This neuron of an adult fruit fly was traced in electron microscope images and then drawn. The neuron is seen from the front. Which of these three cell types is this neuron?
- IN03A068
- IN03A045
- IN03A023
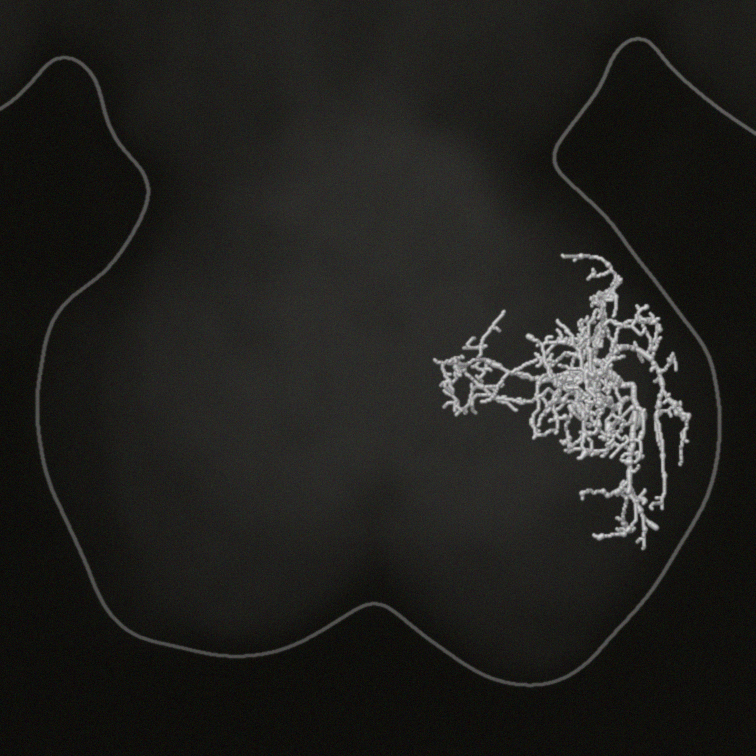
IN03A023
